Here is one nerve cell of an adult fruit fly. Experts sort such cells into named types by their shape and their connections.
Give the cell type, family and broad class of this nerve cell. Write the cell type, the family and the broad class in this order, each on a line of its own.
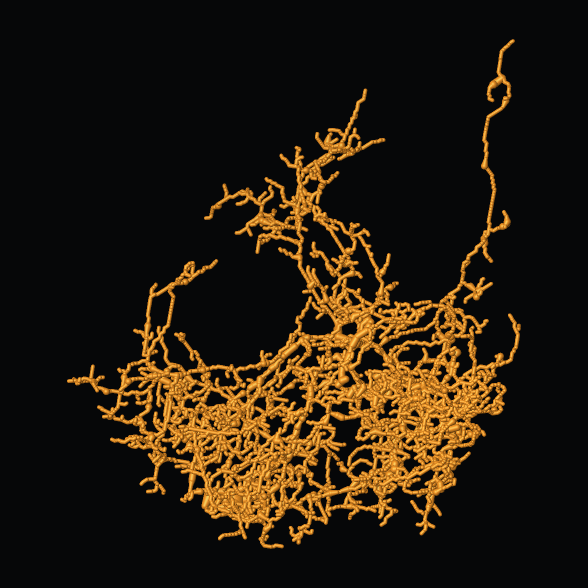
AVLP163
hemilineage VLPl2_medial
central-brain intrinsic neuron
